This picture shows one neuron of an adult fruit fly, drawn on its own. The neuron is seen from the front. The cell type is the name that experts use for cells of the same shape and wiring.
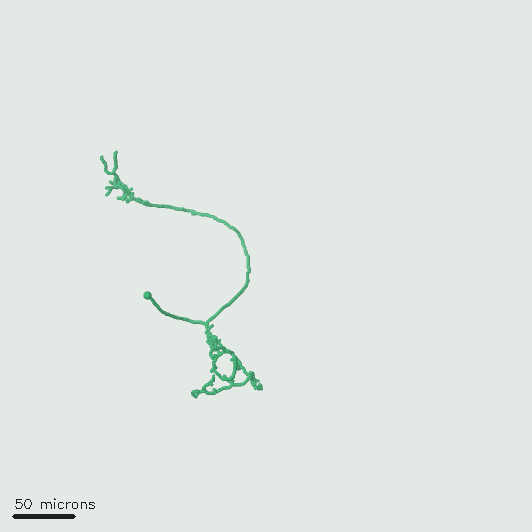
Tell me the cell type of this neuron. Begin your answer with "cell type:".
cell type: AVLP463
